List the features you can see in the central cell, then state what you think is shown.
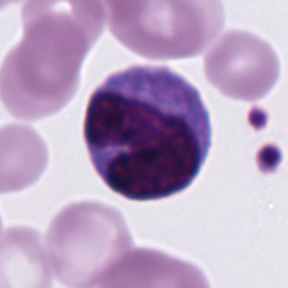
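Round and smooth in outline, the central cell has an indented nucleus with a notch on its left side and no visible nucleoli. Lying toward the lower left, the nucleus leaves the widest rim of cytoplasm at the upper right. It is a monocyte.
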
